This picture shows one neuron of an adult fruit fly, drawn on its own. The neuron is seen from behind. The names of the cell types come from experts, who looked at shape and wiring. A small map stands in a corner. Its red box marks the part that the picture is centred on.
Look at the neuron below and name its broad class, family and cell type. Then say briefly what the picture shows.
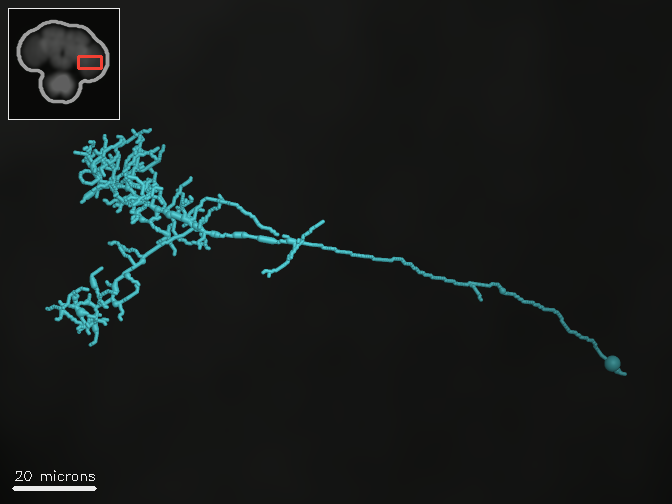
Its broad class is optic-lobe intrinsic neuron. Its family is Tm. Its cell type is Tm24. Its cell body lies at the lower right of the picture. From left to right in the picture it spans about 140 microns. The picture shows dozens of branch ends.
